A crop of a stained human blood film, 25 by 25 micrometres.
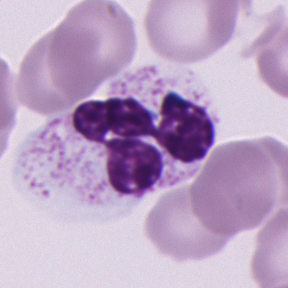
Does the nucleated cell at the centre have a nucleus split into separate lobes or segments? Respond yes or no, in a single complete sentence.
Yes, what this cell has is a nucleus split into segments.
